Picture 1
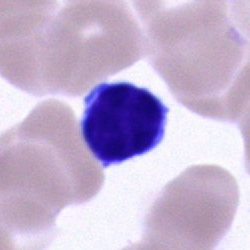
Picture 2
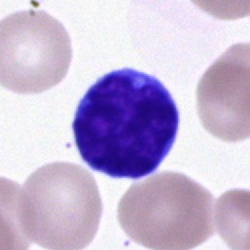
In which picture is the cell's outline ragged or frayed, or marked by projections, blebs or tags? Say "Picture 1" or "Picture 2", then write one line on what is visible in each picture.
Picture 1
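In picture 1: A small bump projects from the upper-left edge of the cell.
In picture 2: The cell has a round, smooth outline.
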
